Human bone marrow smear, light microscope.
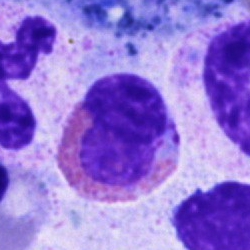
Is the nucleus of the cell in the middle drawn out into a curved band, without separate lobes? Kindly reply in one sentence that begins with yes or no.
No, instead of a band, the nucleus forms a compact round or oval shape.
